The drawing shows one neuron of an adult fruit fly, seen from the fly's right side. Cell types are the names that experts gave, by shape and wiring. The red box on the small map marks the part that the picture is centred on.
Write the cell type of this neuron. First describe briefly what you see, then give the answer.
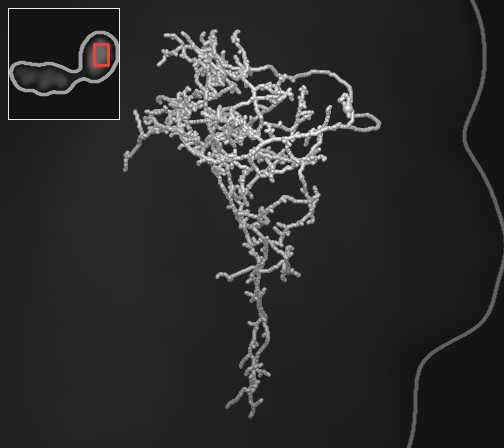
The picture shows dozens of branch ends. In this view it is taller than it is wide. It is a central-brain intrinsic neuron. It is of cell type AVLP287.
